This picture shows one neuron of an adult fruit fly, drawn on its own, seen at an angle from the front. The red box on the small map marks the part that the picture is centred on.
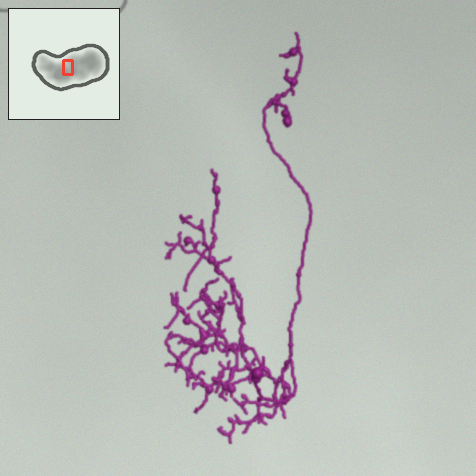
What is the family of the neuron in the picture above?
LC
